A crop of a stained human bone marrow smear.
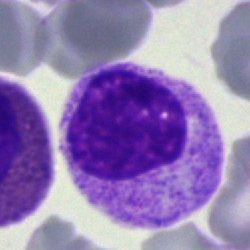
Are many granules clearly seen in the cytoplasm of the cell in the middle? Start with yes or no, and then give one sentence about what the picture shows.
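Yes. Fine purple granules are scattered throughout the cytoplasm.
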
